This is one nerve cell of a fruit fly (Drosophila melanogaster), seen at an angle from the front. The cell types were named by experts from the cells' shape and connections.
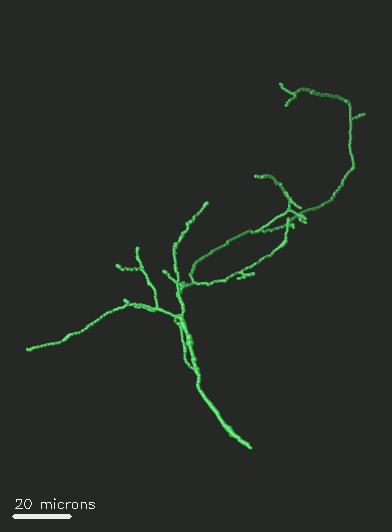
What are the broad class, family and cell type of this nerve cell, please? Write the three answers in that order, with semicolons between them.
sensory neuron entering the nerve cord; class mechanosensory proprioceptive; SNpp11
